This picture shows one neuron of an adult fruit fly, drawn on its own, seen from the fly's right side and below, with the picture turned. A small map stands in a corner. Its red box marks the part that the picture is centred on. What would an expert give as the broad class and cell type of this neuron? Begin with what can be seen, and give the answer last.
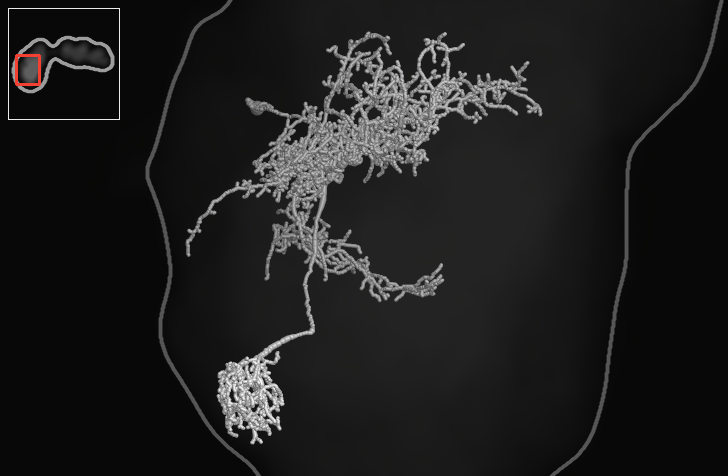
In this view it is about as wide as it is tall. It is a central-brain intrinsic neuron. Its cell type is AOTU042.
